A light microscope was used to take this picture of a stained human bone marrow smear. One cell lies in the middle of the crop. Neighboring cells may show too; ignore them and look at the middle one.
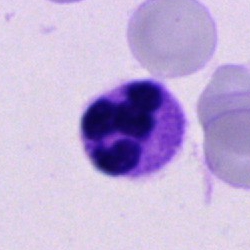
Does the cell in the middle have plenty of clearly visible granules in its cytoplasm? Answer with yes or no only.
Yes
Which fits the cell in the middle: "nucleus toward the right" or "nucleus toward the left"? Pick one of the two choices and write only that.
Nucleus toward the left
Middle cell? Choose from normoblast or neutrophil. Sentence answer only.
The single cell at the center of the crop is a neutrophil.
